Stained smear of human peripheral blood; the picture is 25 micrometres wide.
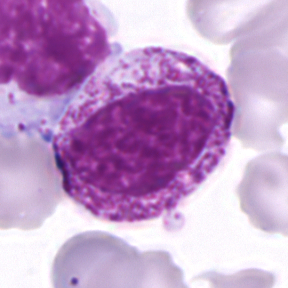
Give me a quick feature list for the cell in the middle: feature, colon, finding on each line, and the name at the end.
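Outline: round to slightly oval, smooth
Chromatin: finely reticular, not clumped into coarse dark blocks
Granules: numerous, reddish-purple, filling the cytoplasm all around the nucleus
Vacuoles: none seen
Name: myelocyte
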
